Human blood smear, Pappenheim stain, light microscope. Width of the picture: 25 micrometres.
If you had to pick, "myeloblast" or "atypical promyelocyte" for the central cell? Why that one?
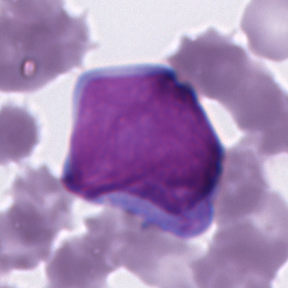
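It is a myeloblast, not an atypical promyelocyte. Outline: angular, with fairly straight sides meeting at corners. The chromatin is finely textured and evenly spread, with no coarse dark clumps. The nucleus takes up about 80% of the cell's area. The cytoplasm is pale blue, and its widest band runs along the lower edge of the cell.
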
